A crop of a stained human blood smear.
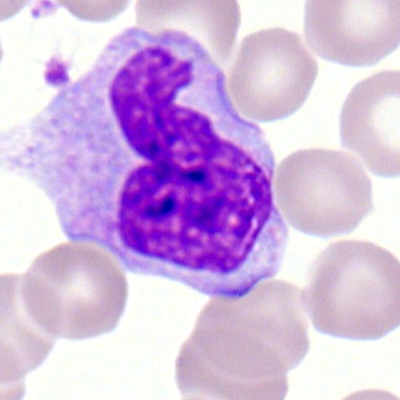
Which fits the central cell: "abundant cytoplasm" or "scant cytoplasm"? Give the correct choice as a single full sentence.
The nucleus is surrounded by broad cytoplasm.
